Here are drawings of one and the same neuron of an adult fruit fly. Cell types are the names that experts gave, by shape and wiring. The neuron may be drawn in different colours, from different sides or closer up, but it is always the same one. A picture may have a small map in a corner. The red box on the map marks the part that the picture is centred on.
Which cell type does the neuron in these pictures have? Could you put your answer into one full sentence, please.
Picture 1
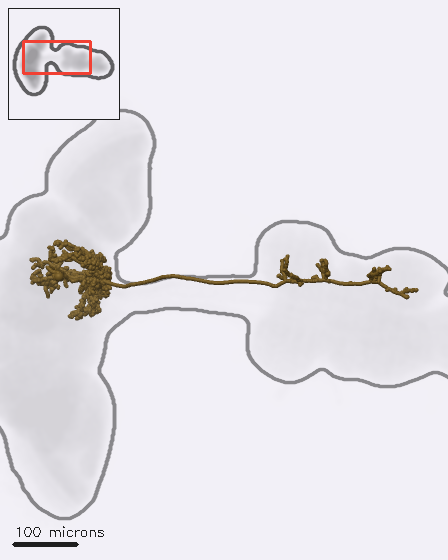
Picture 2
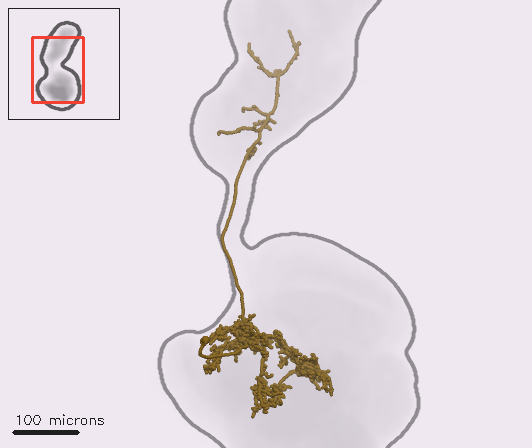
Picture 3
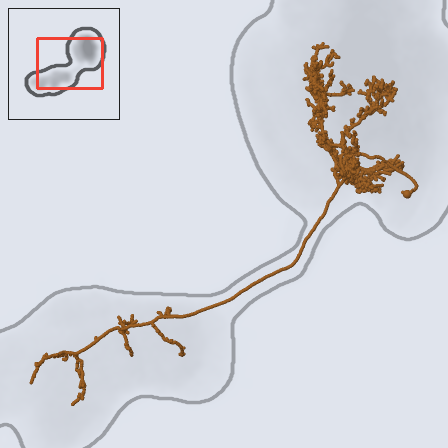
As a matter of cell type, the neuron is DNg90.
